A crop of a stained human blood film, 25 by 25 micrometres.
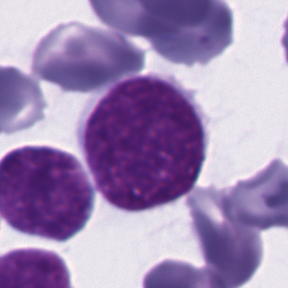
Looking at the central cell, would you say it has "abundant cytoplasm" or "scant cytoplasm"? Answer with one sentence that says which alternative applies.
Most of the cell is filled by the nucleus.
